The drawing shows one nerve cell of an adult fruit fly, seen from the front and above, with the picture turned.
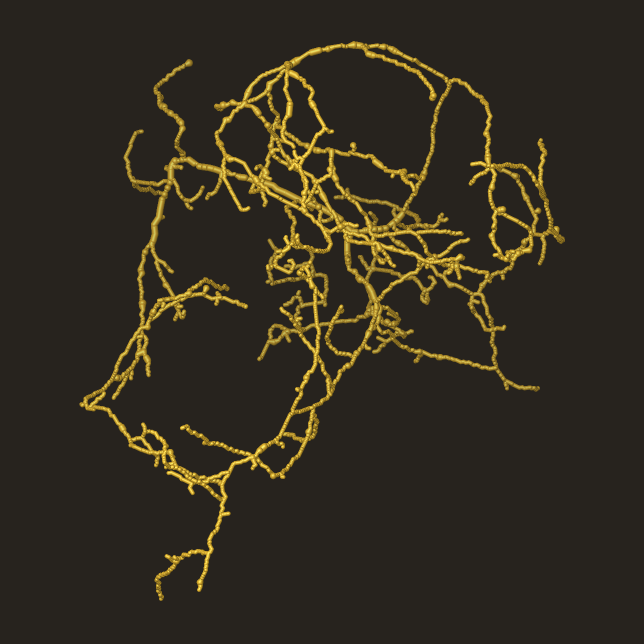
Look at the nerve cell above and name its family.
hemilineage 04B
